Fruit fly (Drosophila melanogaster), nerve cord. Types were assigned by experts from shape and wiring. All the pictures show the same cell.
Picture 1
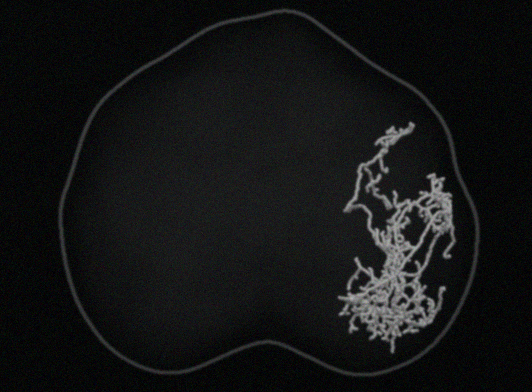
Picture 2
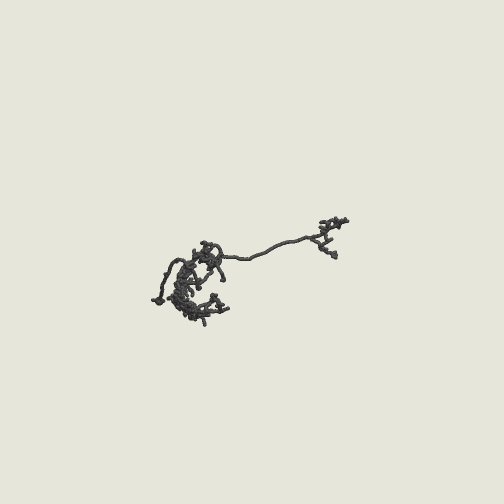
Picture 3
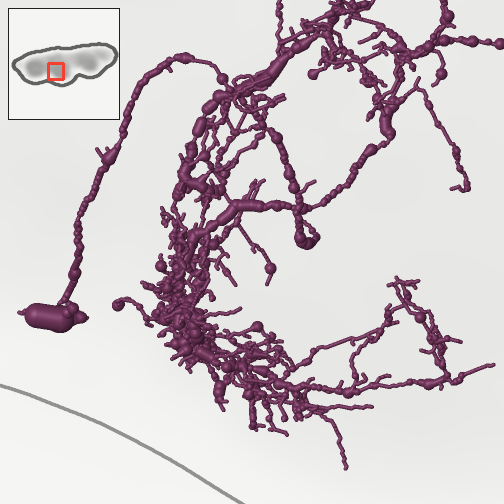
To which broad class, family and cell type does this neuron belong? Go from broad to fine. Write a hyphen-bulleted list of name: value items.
- broad class: nerve-cord intrinsic neuron
- family: hemilineage 16B
- cell type: IN16B037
